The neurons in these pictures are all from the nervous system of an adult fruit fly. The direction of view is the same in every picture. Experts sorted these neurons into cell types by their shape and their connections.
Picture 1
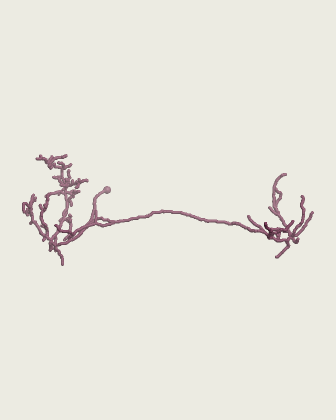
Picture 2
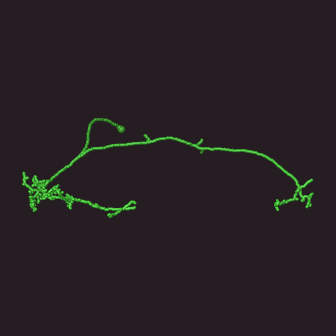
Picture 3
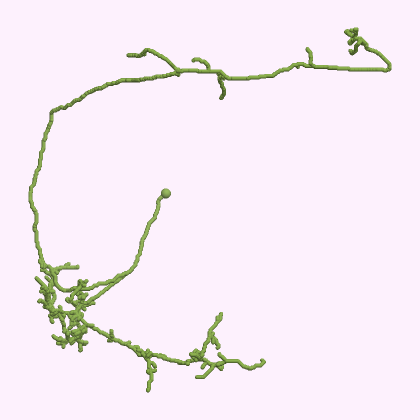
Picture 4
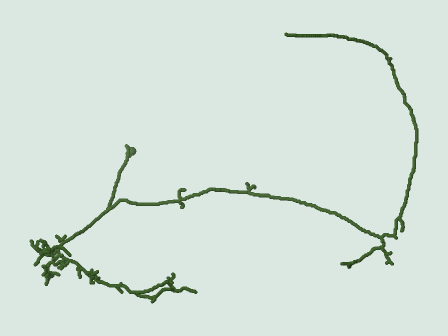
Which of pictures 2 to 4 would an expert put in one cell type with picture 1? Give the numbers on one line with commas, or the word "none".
none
